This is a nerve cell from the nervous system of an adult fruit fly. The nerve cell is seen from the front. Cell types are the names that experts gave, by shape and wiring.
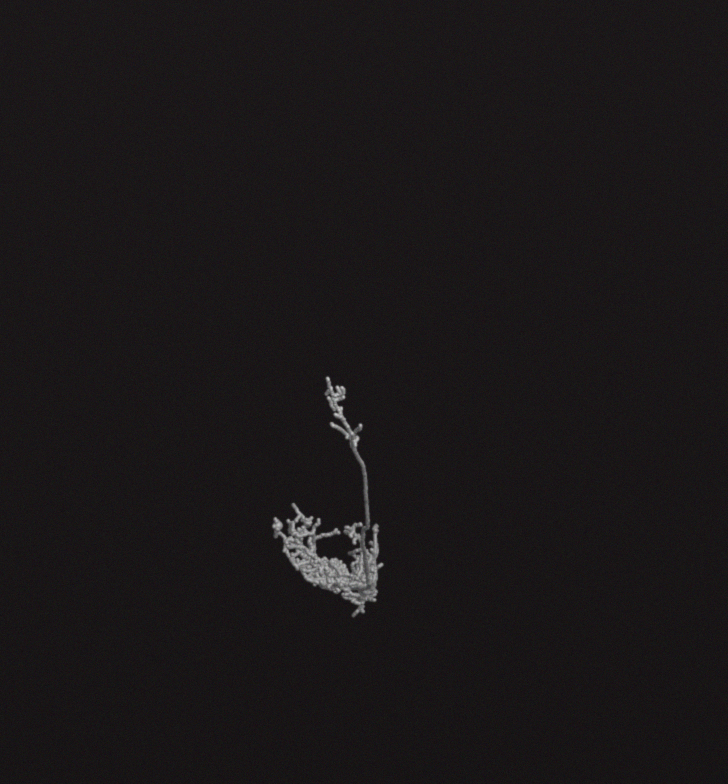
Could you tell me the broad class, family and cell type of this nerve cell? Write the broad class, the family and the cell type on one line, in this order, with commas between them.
ascending neuron, hemilineage 17A, AN17A031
